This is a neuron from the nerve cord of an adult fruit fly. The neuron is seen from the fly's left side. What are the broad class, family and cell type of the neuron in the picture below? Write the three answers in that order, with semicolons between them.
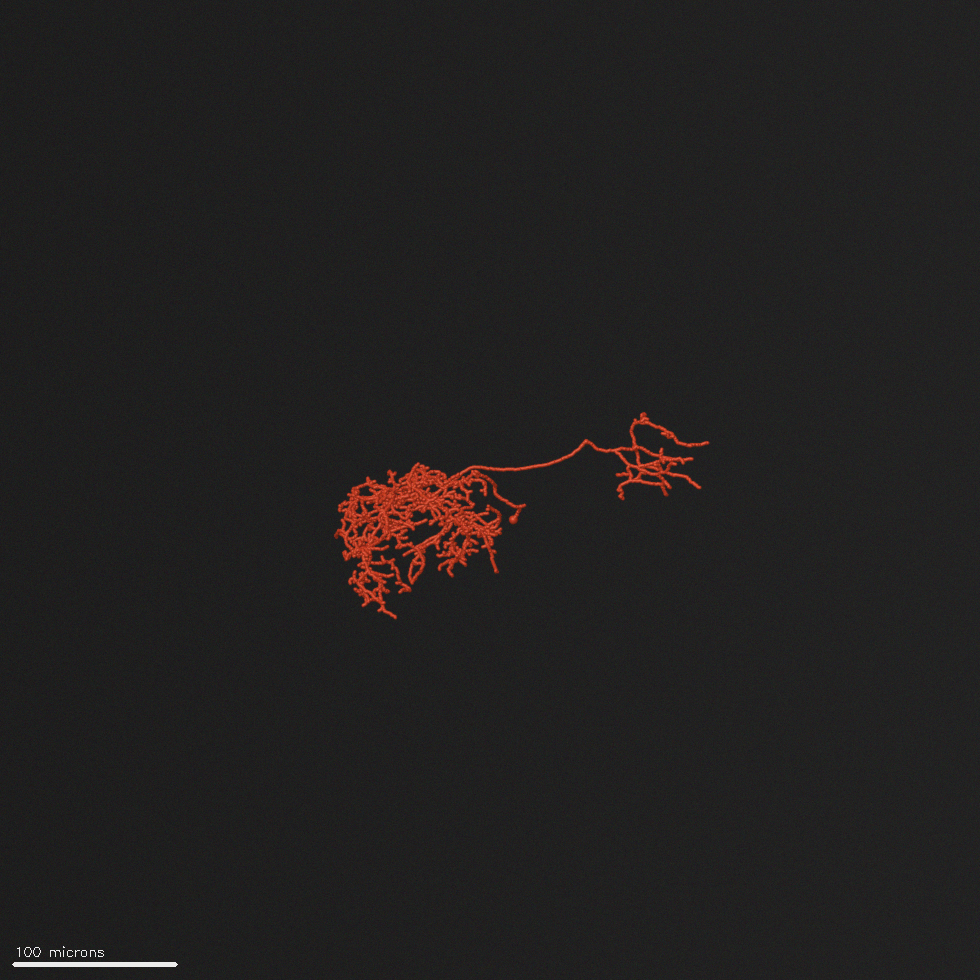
nerve-cord intrinsic neuron; hemilineage 03B; IN03B028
